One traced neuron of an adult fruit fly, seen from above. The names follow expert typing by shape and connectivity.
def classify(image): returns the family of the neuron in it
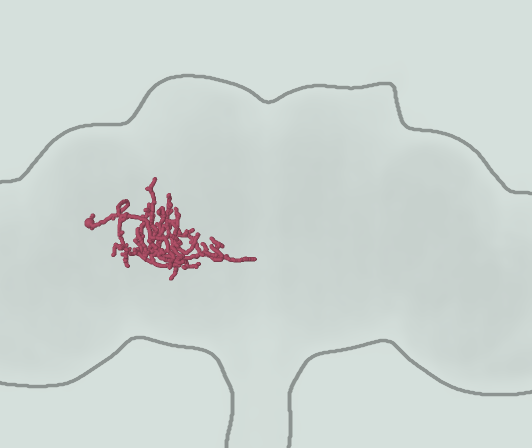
hemilineage WEDa1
